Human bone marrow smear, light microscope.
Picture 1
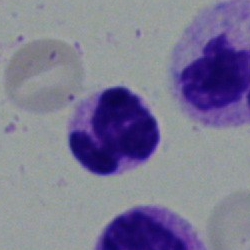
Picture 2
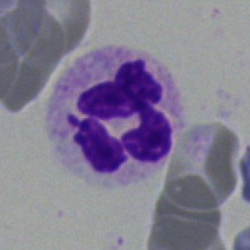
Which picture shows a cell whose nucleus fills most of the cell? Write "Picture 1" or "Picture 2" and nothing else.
Picture 1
